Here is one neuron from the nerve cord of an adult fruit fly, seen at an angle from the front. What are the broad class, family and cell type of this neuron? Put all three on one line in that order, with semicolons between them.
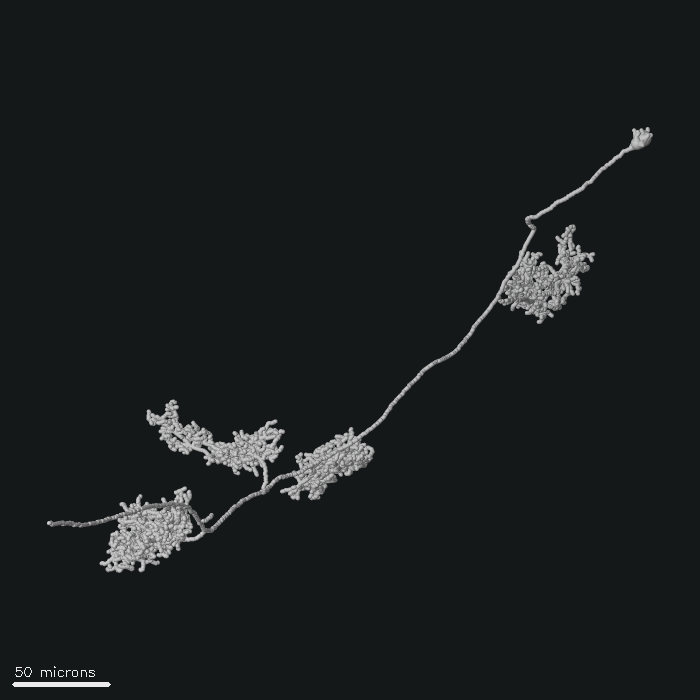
ascending neuron; AN13B; AN13B002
